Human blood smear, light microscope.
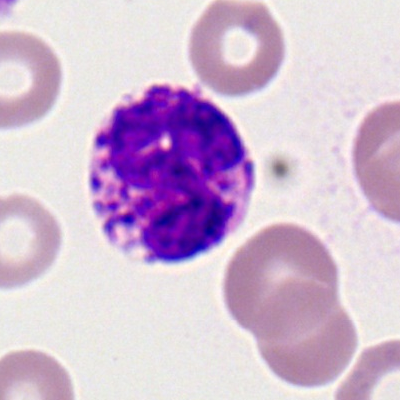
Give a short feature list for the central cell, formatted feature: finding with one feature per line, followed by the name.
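Nucleus: dark purple, filling most of the cell
Granules: coarse and dark purple, in the cytoplasm
Clearest granules: along the left and lower-left edge
Cytoplasm between granules: little visible, pale pink
Name: basophil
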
